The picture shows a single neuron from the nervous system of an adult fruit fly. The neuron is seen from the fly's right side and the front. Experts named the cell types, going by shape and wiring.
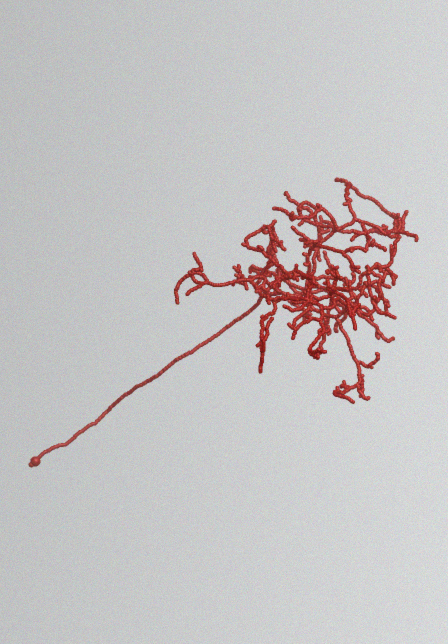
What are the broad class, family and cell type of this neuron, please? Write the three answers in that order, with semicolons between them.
nerve-cord intrinsic neuron; hemilineage 12A; IN12A052_b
